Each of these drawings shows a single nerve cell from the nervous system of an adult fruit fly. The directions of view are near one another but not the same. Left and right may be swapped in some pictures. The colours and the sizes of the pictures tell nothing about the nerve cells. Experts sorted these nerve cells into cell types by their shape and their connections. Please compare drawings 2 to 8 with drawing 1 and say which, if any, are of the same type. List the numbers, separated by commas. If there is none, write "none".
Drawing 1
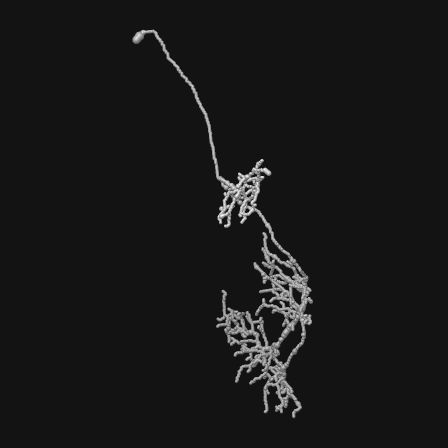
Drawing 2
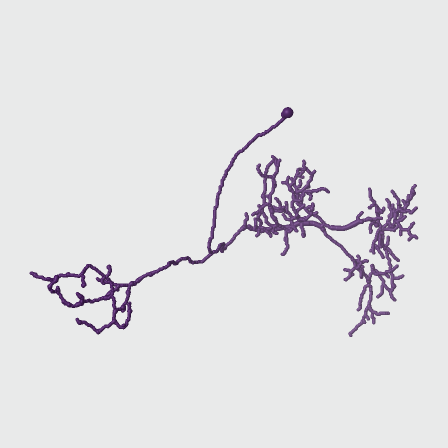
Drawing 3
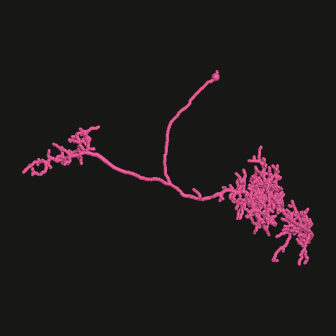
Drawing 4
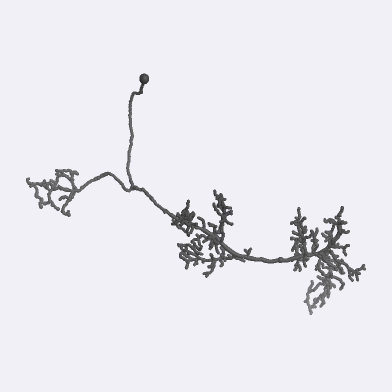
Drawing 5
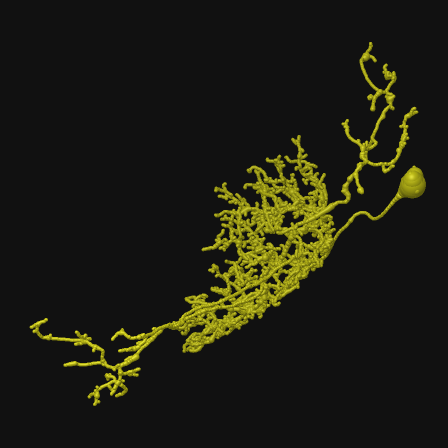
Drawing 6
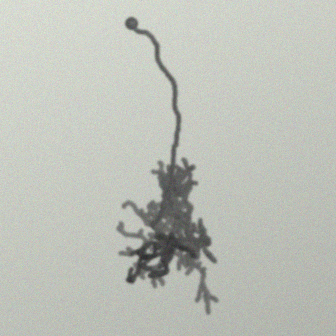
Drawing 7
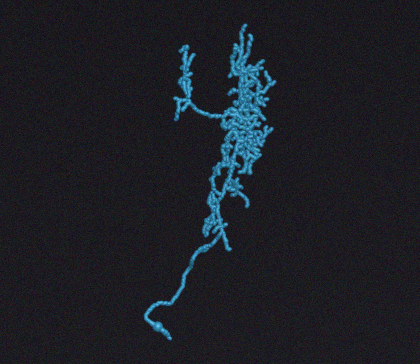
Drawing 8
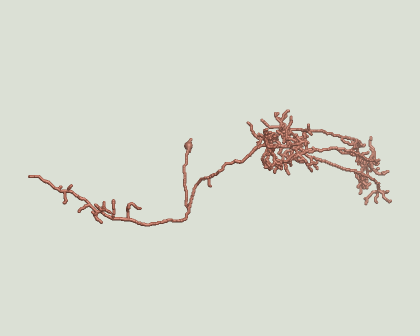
2, 4, 6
